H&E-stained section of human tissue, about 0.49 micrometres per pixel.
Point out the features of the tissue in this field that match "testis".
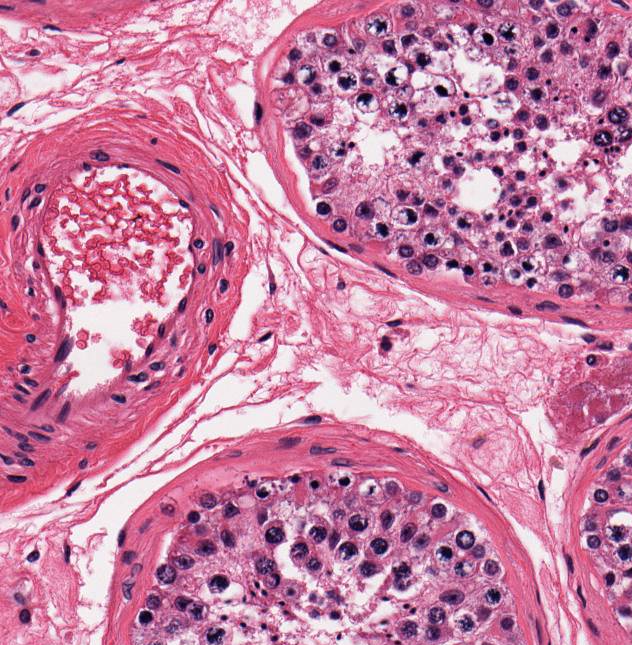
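This is testis. Start with the tubules: each one is filled by a stratified epithelium many cells deep, so very little open lumen is left. Many of the cells inside them have large round nuclei with dark, coarsely clumped chromatin. Now trace the rim of a tubule, where a thin pink band containing flattened, elongated nuclei bounds each one.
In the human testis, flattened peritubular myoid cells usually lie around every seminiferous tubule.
That band with its flattened nuclei fits this. Between the tubules, the tissue is pale, wispy and fibrillar, with few nuclei.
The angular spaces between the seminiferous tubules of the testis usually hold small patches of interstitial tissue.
The tissue lying between these tubules agrees with that.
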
